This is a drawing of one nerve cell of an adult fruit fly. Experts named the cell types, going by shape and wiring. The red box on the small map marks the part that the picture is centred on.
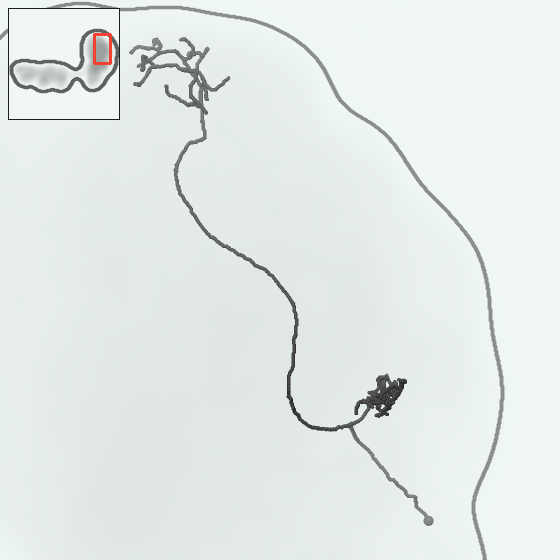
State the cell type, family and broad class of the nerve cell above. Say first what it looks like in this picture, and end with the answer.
The cell body is at the lower right of the picture. As drawn here it is taller than it is wide. The cell type is DP1m_vPN. The family is hemilineage ALv1. It is a central-brain intrinsic neuron.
